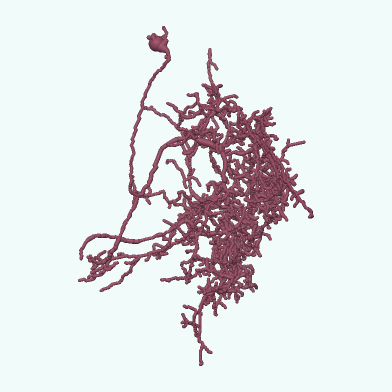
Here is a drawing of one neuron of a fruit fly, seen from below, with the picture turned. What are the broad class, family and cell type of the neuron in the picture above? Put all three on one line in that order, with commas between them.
central-brain intrinsic neuron, hemilineage WEDa2, CB0316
